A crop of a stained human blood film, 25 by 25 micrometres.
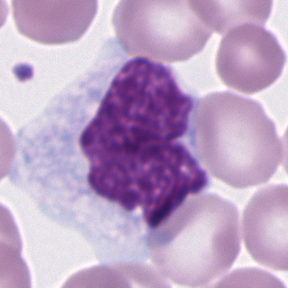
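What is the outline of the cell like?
Irregular rather than round.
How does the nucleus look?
Irregular and folded, with a notched edge, lying toward the right.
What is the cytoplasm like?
Abundant and pale grey-blue, most of it spread to the left.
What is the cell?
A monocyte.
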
